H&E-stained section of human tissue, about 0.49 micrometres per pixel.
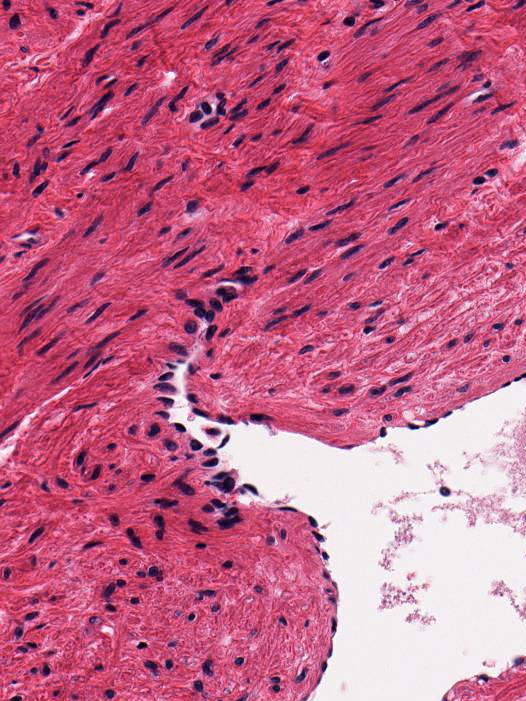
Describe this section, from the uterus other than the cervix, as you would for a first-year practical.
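Densely packed pink fibrous tissue fills most of the field, with an empty white space at lower right. Upper-half nuclei are elongated, dark and cigar-shaped, parallel to the fibres. At lower left many nuclei are round or oval, as if the fibres are cut across. The empty space holds only pale pink wisps and a few scattered cells.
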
